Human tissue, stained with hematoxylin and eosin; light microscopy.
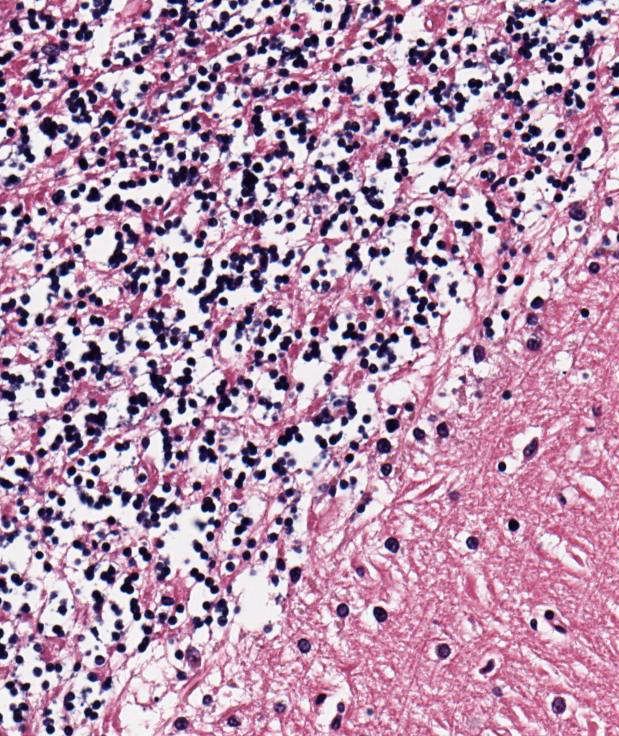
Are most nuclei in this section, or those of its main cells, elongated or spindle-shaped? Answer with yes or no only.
No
